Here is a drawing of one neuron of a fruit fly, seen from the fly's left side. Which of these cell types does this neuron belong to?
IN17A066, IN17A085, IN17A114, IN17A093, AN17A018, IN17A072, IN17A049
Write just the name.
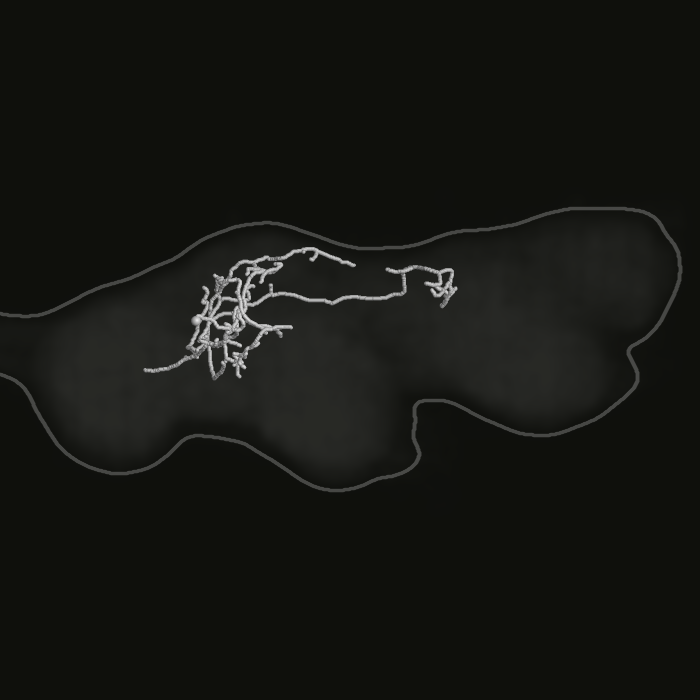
IN17A114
